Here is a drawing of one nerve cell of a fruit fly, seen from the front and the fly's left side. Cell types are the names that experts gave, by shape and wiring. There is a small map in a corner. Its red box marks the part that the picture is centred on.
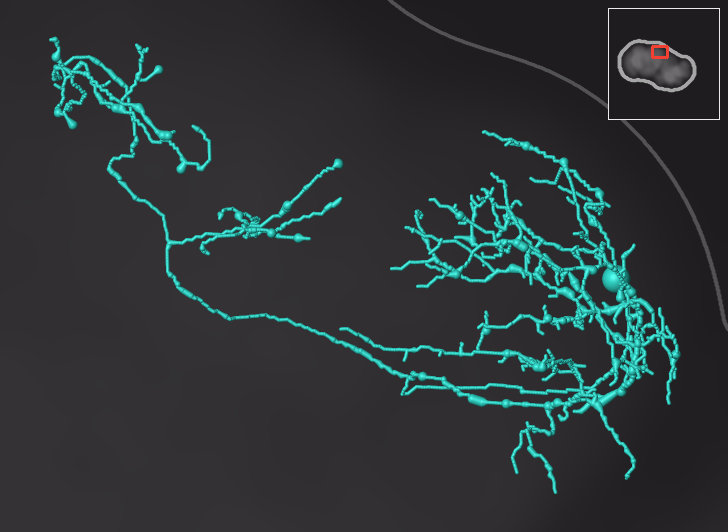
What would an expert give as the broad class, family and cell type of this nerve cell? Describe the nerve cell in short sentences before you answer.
The cell body can be seen on the right of the picture. Dozens of branch ends can be seen. This is a central-brain intrinsic neuron. The family is hemilineage LHp3. It is of cell type LHPV5h2_b.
